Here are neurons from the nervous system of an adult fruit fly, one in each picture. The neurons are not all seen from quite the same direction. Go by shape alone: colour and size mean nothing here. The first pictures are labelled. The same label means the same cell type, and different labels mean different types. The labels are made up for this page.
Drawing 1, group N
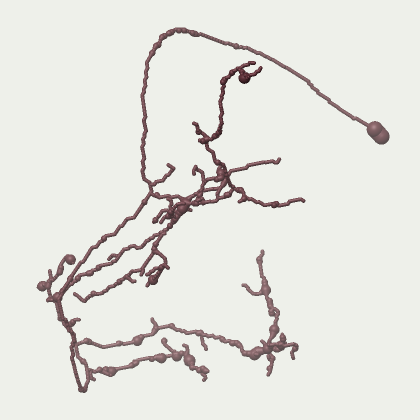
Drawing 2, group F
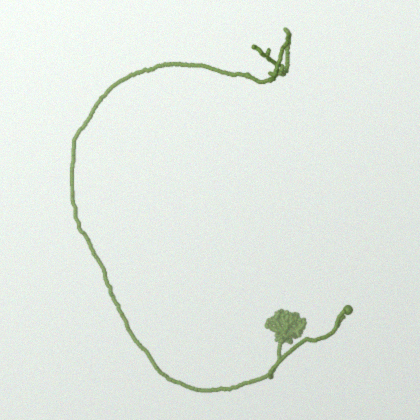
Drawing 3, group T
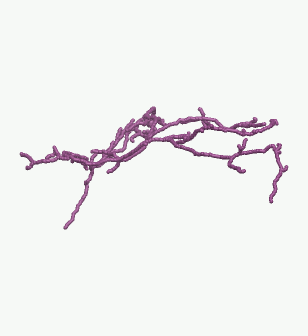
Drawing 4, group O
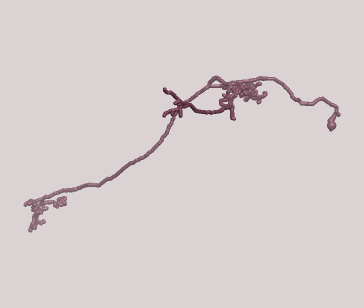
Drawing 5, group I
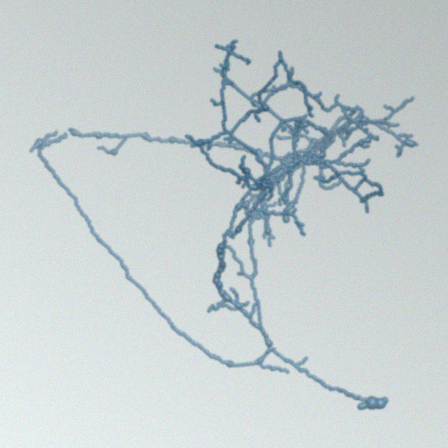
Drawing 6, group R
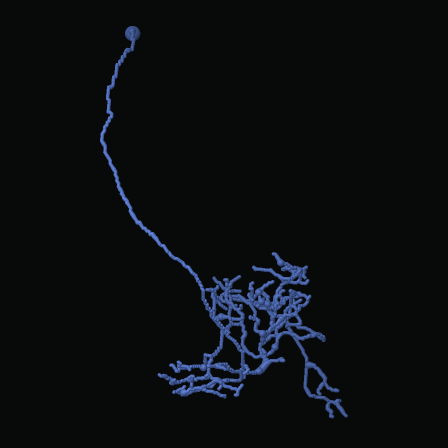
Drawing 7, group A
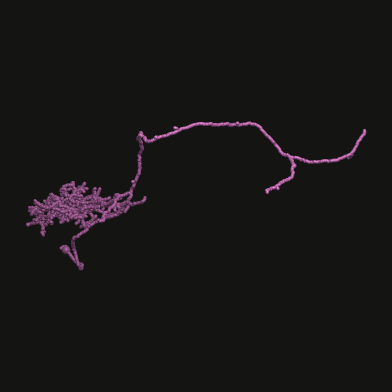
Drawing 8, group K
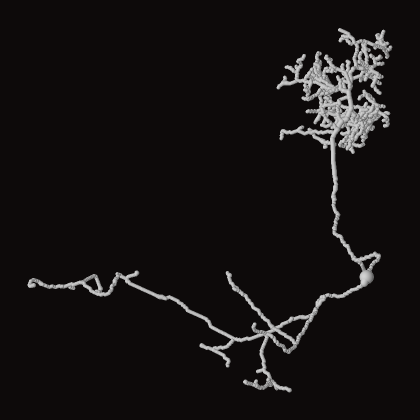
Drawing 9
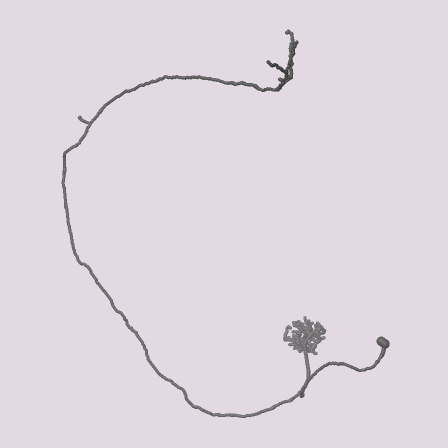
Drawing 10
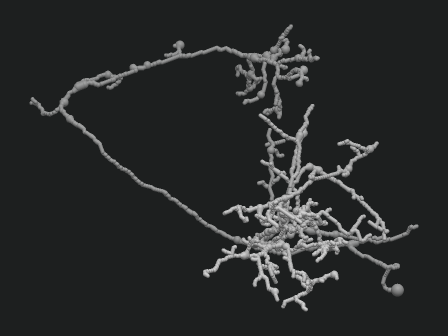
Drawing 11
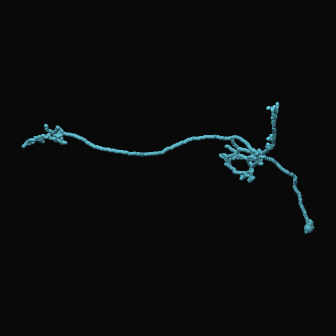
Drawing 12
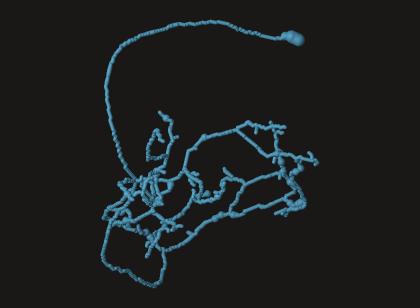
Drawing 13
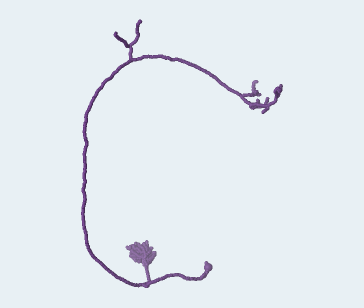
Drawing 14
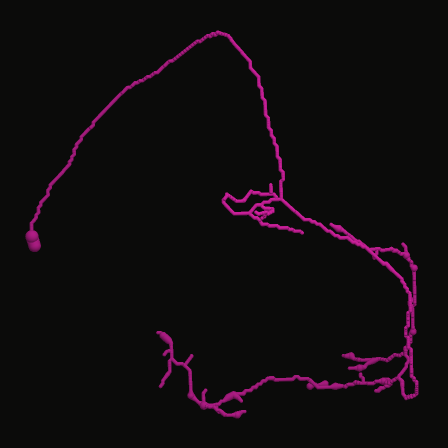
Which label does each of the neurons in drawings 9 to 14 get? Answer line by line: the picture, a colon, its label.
9: group F
10: group I
11: group O
12: group N
13: group F
14: group N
